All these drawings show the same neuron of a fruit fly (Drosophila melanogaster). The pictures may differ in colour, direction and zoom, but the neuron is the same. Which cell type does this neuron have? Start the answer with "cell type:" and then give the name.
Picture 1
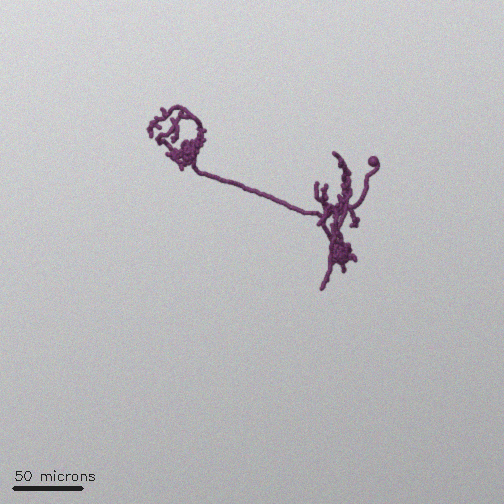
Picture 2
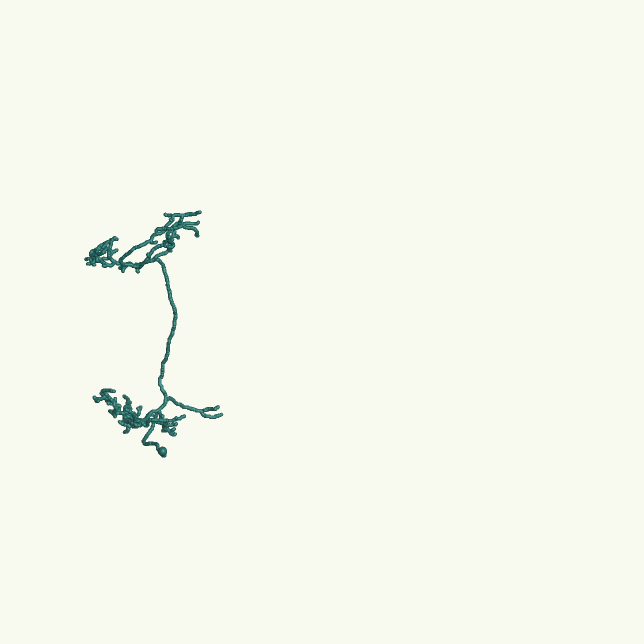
cell type: AOTU054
